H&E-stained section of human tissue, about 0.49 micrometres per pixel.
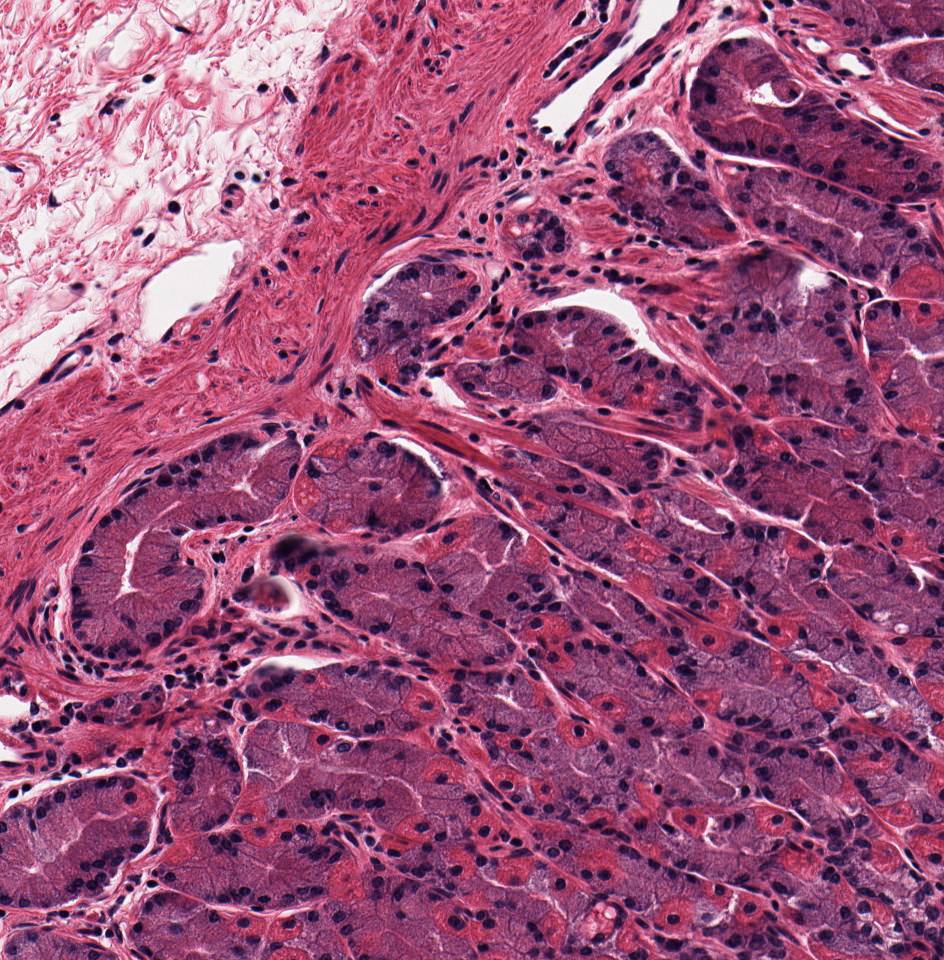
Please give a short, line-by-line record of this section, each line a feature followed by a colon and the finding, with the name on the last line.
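Loose tissue: pale, wavy, fibrous, upper-left corner
Smooth muscle: pink cytoplasm, elongated nuclei; diagonal band, top centre to left edge, between loose tissue and glands
Glands: closely packed, tubular, cut lengthwise or obliquely, parallel diagonal rows, little tissue between
Parietal cells: bright pink cytoplasm, round central nucleus, most numerous lower and right
Name: stomach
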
